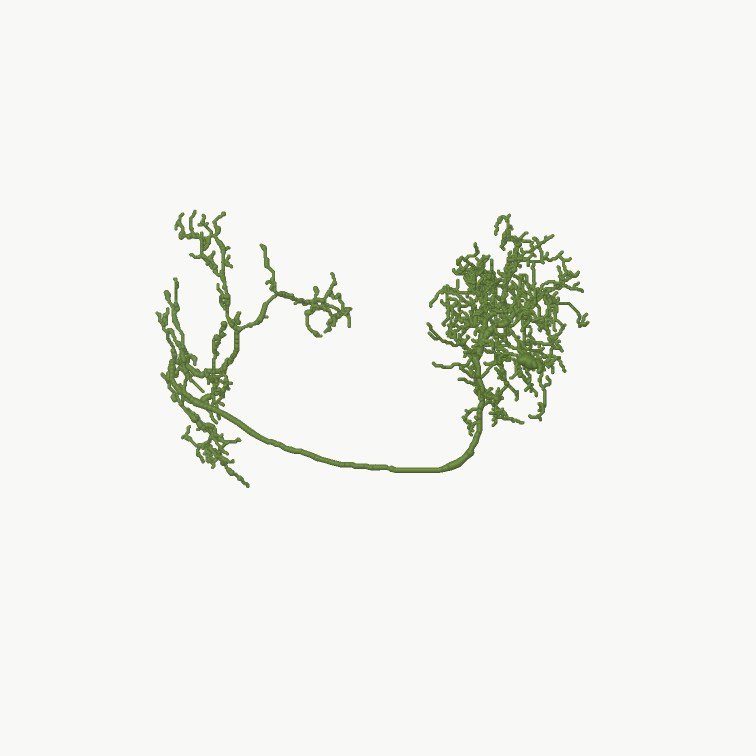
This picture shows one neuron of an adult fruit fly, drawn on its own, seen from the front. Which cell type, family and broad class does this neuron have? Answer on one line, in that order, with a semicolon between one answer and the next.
IN01A023; hemilineage 01A; nerve-cord intrinsic neuron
